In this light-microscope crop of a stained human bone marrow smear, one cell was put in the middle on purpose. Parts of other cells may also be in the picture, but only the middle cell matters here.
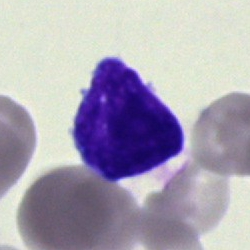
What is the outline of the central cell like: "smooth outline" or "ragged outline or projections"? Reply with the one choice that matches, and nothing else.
Ragged outline or projections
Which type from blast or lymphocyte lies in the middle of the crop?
lymphocyte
